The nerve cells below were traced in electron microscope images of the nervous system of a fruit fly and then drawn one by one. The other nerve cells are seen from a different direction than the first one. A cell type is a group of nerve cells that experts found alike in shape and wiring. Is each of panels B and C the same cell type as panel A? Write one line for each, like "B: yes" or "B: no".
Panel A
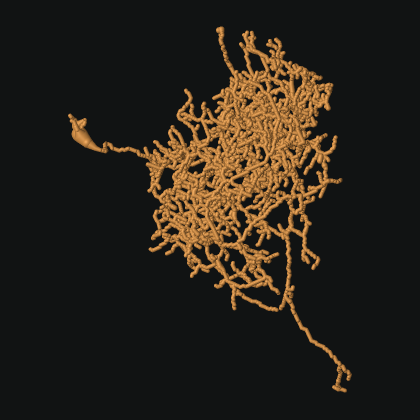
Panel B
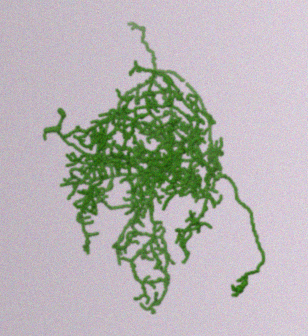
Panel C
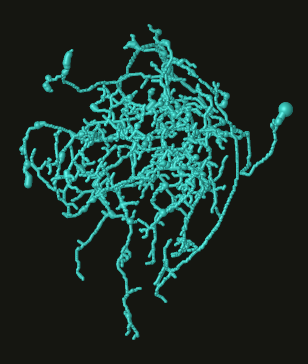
B: yes
C: yes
